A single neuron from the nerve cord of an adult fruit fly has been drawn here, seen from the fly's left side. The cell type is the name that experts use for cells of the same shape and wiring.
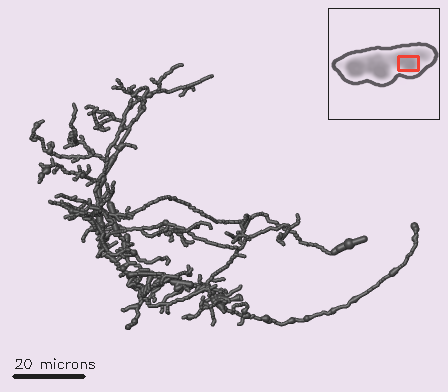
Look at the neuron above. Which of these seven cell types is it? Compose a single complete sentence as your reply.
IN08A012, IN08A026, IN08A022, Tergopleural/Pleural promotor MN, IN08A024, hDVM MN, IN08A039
Among cell types, the one for this neuron is IN08A024.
